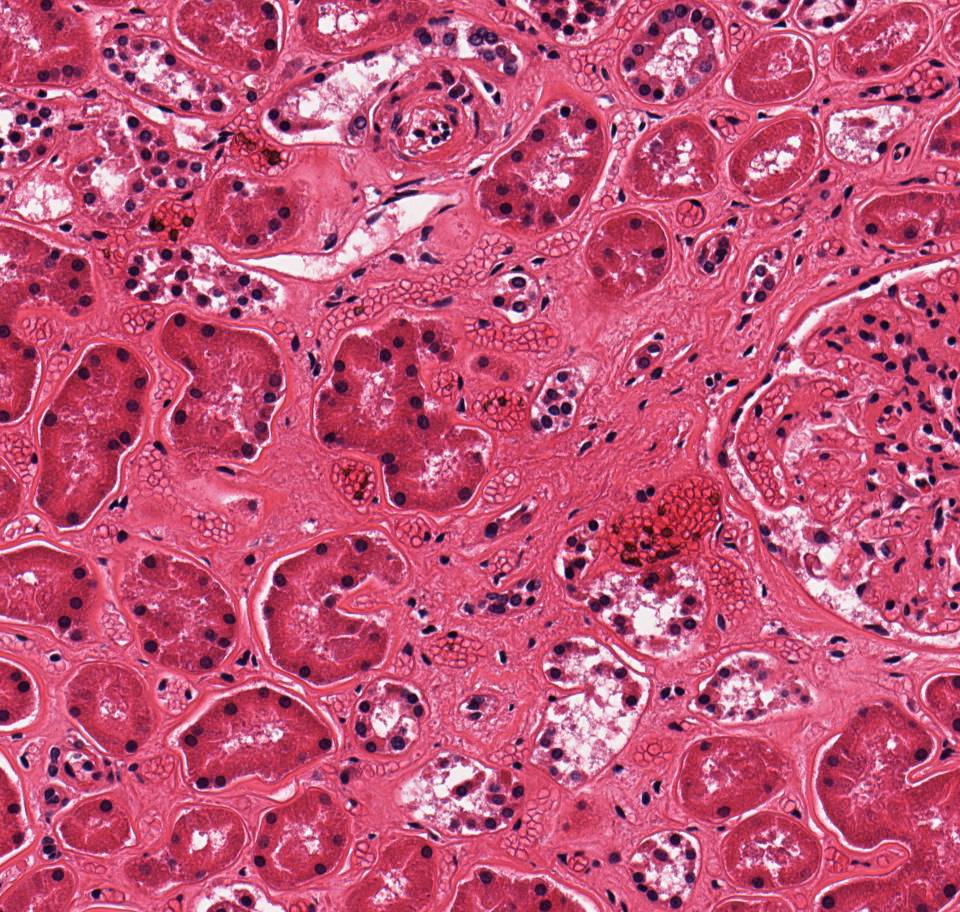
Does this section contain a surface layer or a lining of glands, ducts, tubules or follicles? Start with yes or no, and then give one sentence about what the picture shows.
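Yes. Most of the field is packed with tubules lined by cuboidal cells with deeply eosinophilic, granular cytoplasm and round nuclei.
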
